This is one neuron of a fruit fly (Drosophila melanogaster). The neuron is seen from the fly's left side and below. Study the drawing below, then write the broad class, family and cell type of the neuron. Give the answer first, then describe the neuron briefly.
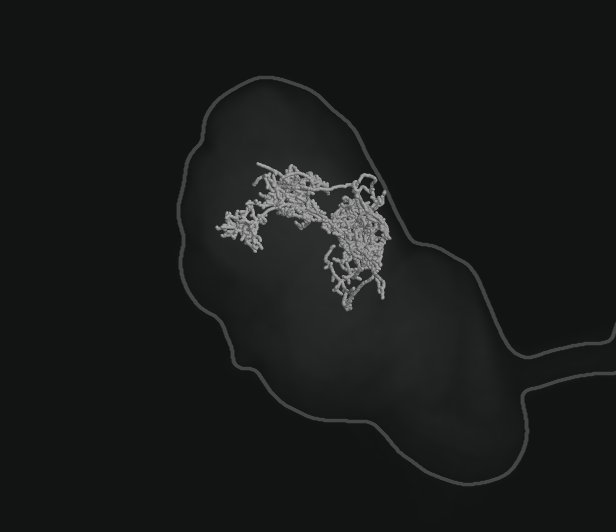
It is a central-brain intrinsic neuron. The family is LHCENT. It is of cell type LHCENT8. In this view it is about as wide as it is tall.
